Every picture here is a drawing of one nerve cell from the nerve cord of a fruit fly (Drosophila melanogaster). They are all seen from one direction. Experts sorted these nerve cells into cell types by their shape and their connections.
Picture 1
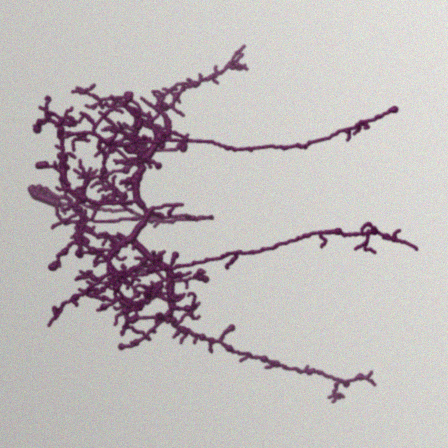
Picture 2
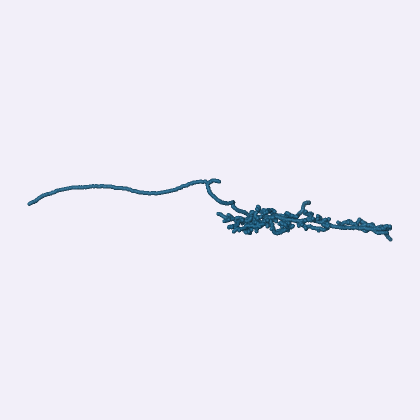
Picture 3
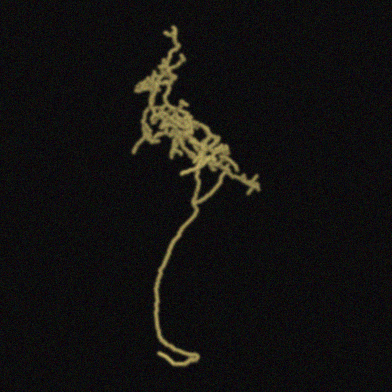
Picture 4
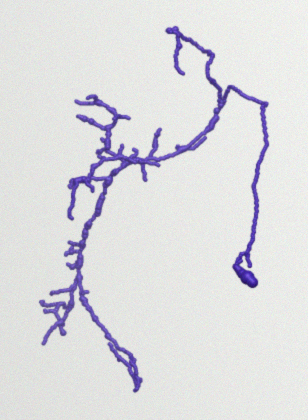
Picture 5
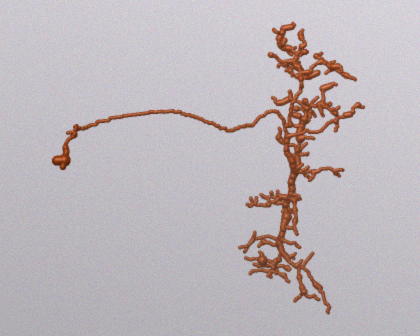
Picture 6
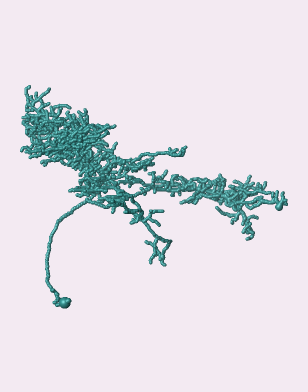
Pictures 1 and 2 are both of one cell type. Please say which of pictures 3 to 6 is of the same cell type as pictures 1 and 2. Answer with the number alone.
3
